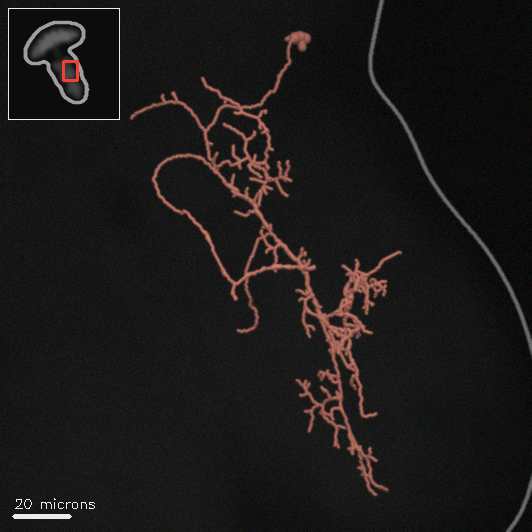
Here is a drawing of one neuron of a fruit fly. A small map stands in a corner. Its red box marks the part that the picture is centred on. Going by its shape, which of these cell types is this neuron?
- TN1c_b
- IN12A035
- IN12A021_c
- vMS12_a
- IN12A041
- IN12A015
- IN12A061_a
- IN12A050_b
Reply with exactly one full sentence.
The cell type held by this neuron is IN12A050_b.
